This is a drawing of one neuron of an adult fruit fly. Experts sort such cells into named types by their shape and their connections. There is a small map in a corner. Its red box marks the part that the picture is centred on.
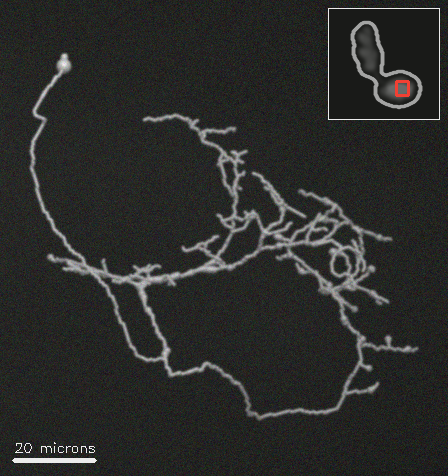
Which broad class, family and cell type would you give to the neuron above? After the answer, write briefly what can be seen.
Its broad class is central-brain intrinsic neuron. Its family is hemilineage DL1_ventral. Its cell type is CL273. The cell body can be seen at the upper left of the picture. From left to right in the picture it spans about 95 microns. The picture shows dozens of branch ends.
